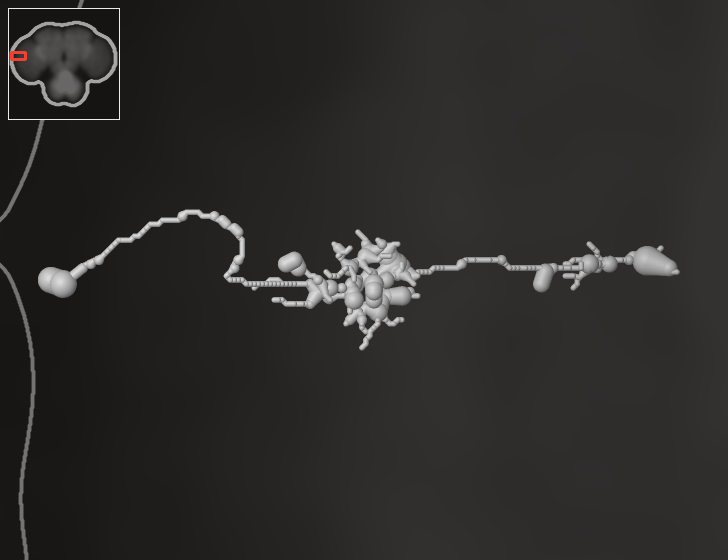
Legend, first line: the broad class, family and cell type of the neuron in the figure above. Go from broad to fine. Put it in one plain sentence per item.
An optic-lobe intrinsic neuron of the Mi family, type Mi9.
